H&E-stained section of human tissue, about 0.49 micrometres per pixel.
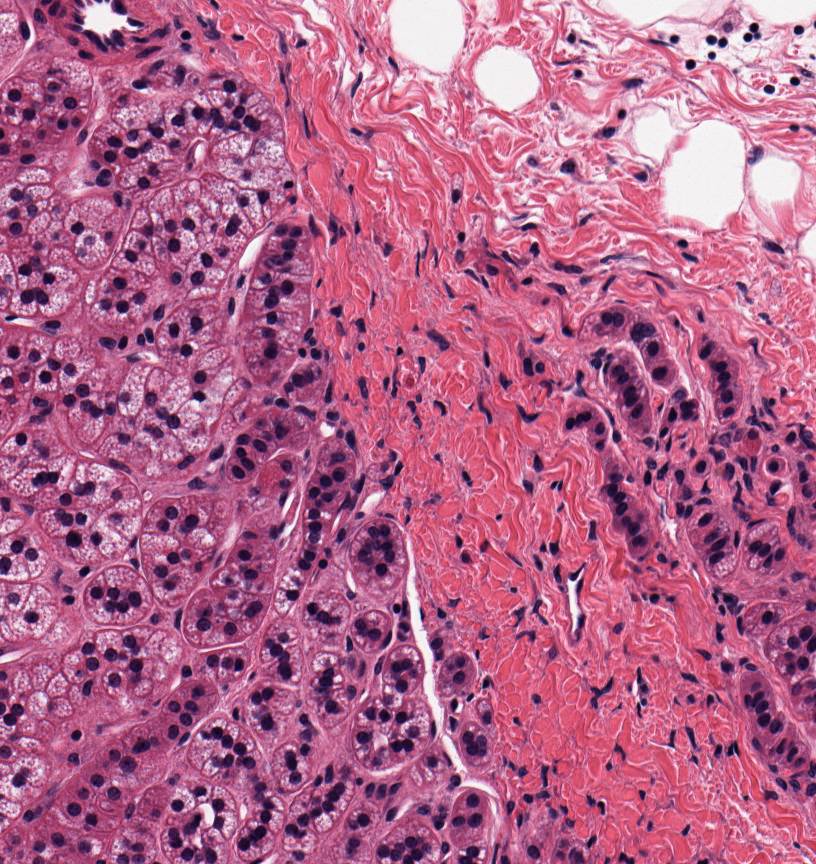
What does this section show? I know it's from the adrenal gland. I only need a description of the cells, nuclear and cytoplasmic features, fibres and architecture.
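Layout: closely packed glandular units fill the left half, and a band of dense pink connective tissue crosses the middle diagonally. Arrangement: on the left, the glandular cells form rounded acini separated by thin fibrous septa. Cytoplasm: in most acinar cells there it is pale, finely vacuolated and foamy-looking. Acinar nuclei: small, round and darkly stained.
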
